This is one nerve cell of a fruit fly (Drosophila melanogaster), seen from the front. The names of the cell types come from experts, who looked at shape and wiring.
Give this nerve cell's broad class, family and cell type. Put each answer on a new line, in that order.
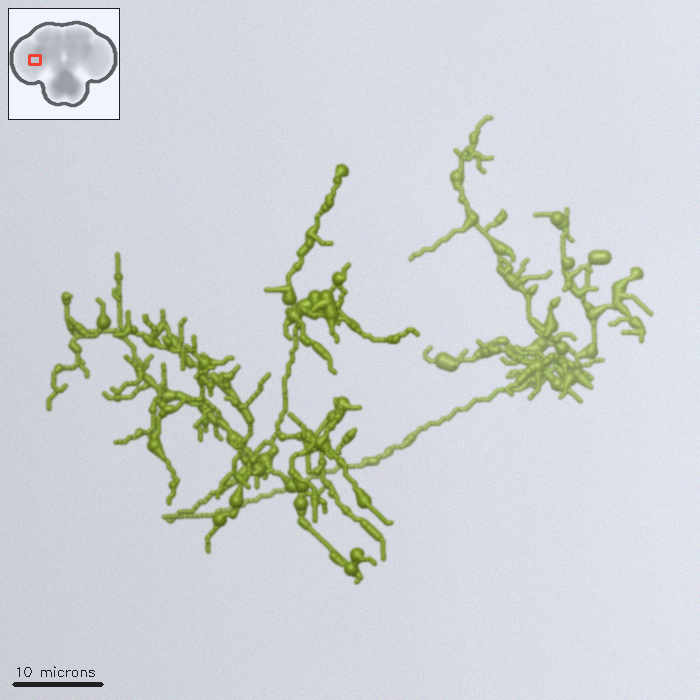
optic-lobe intrinsic neuron
TmY
TmY19a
